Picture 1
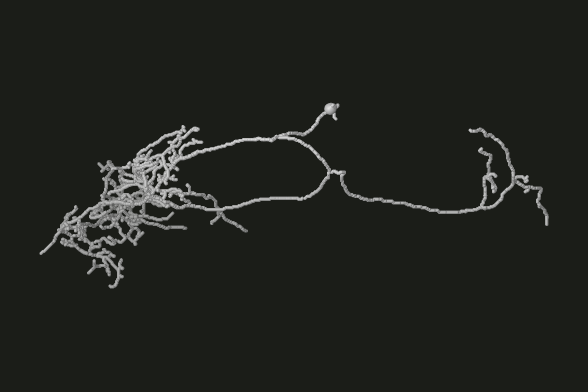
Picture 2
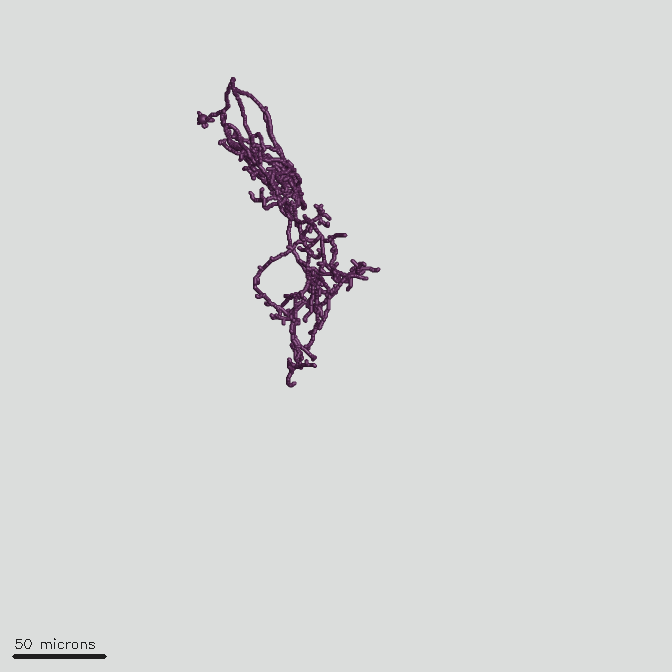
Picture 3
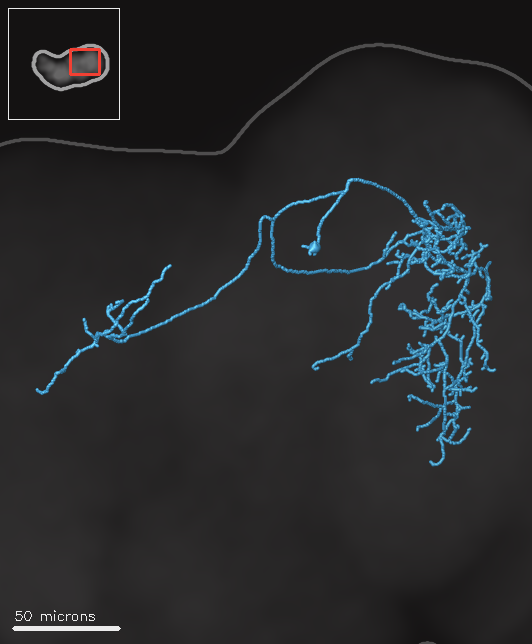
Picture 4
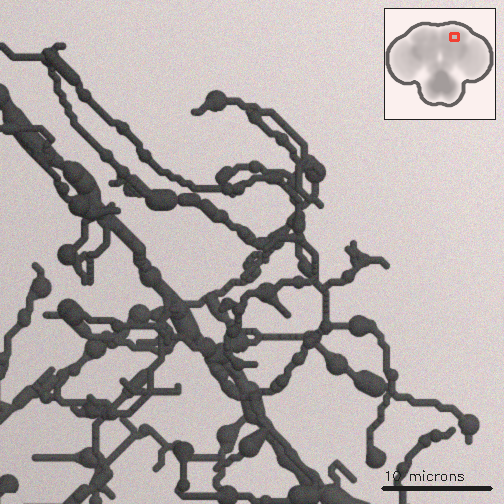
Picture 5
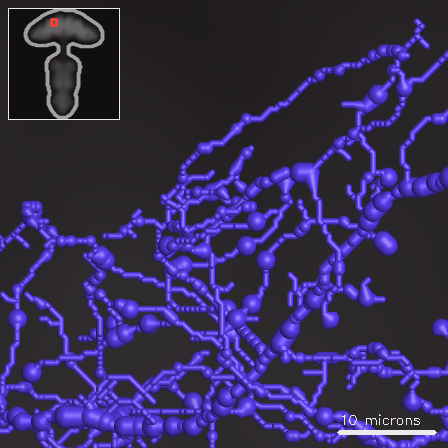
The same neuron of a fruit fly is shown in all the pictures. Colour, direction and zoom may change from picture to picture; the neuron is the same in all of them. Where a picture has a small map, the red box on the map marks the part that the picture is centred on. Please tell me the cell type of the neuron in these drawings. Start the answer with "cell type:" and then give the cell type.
cell type: SIP116m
